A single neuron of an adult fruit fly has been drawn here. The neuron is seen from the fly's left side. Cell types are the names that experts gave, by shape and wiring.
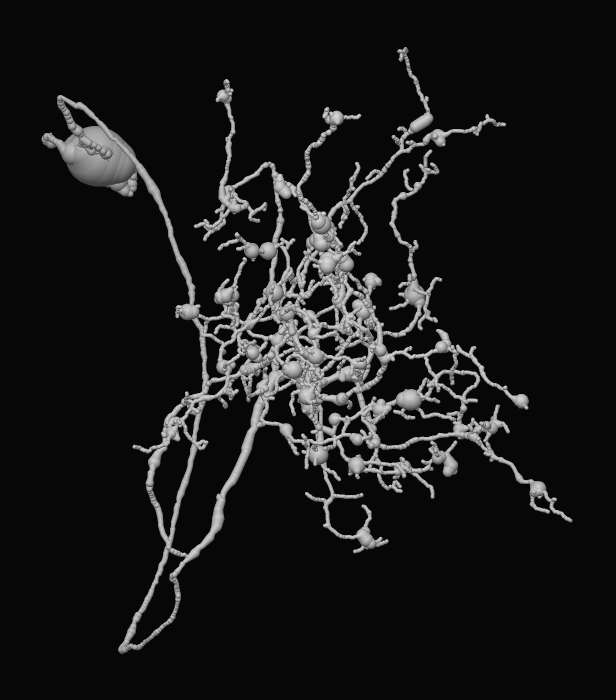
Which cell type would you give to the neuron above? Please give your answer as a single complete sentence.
In the scheme of cell types, this neuron is LHAV4a4.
